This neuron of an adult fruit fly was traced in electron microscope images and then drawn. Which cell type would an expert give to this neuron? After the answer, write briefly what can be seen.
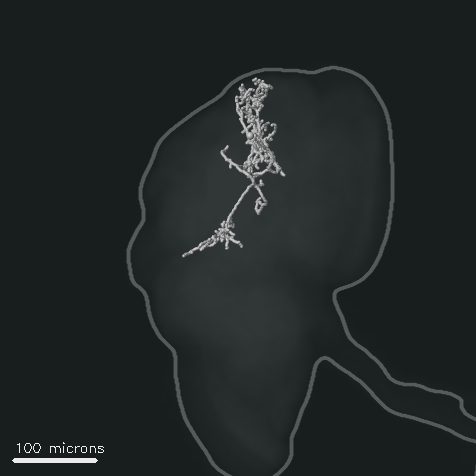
Its cell type is CL201. This is a central-brain intrinsic neuron. The cell body can be seen at the top of the picture. By the scale bar it is about 200 microns tall in this view.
